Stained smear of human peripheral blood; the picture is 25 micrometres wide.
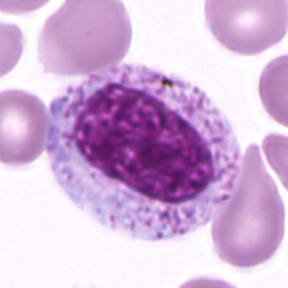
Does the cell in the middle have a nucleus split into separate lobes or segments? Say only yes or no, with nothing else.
No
